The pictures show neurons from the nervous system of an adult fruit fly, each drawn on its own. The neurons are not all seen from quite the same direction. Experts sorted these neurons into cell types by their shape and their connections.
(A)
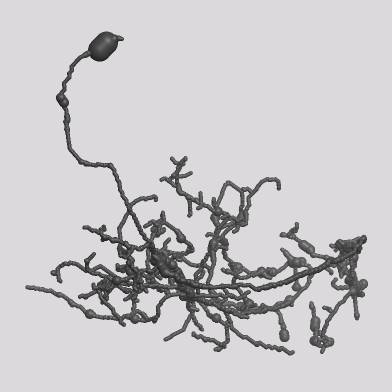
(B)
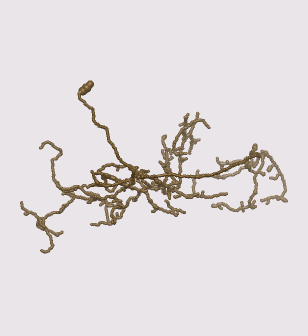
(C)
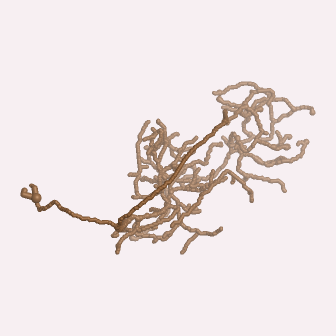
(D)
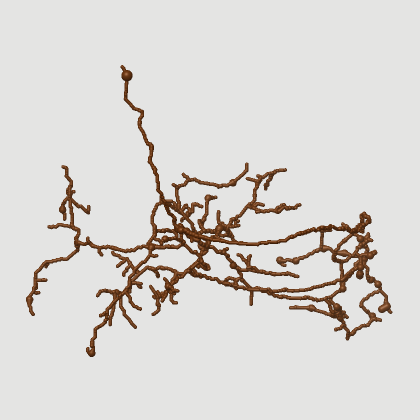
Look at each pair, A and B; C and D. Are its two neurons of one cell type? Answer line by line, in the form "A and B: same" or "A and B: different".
A and B: same
C and D: different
